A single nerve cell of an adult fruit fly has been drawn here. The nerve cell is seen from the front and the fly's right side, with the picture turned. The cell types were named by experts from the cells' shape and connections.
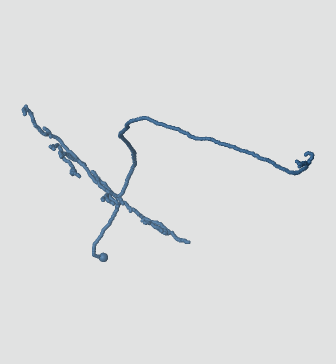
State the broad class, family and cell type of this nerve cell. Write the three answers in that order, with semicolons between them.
visual projection neuron; MeTu; MeTu4d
